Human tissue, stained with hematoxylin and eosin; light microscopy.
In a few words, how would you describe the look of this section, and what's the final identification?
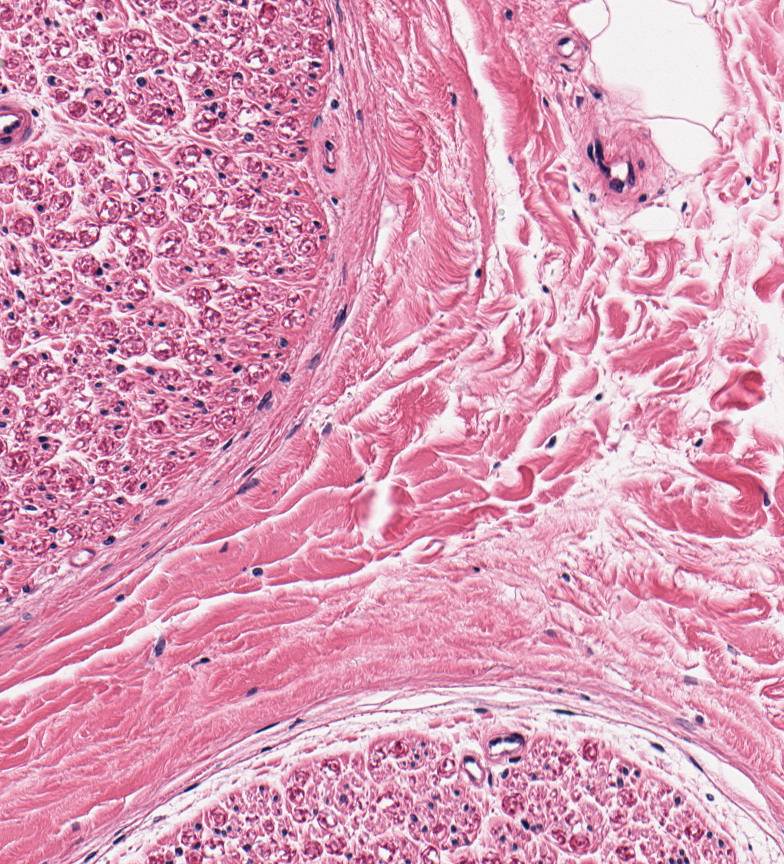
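Notice two rounded bundles of nerve fibres, one filling the upper left and one at the bottom edge, with connective tissue between them. Their fibres are cut across, so each is a small round profile with a central pink dot. A thin layered sheath of flattened cells bounds each bundle, and its elongated nuclei run parallel to the bundle's edge. Sparse small dark oval nuclei lie between the profiles. This is the tibial nerve.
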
